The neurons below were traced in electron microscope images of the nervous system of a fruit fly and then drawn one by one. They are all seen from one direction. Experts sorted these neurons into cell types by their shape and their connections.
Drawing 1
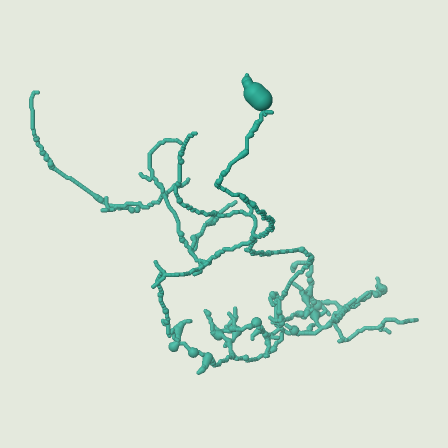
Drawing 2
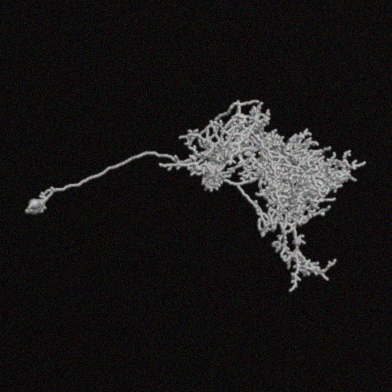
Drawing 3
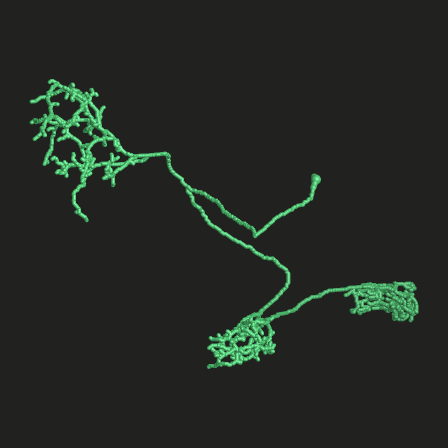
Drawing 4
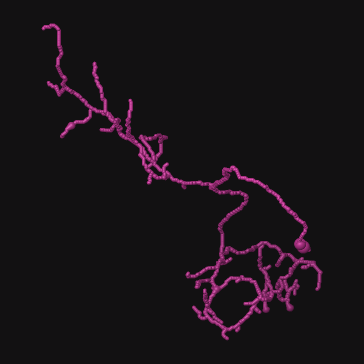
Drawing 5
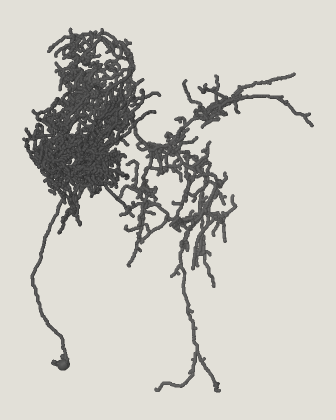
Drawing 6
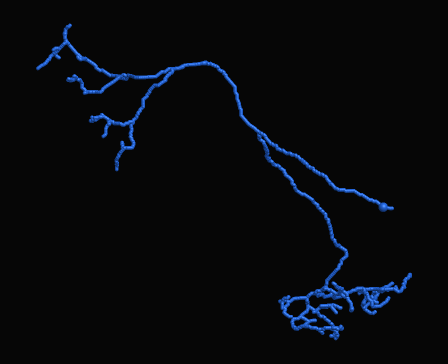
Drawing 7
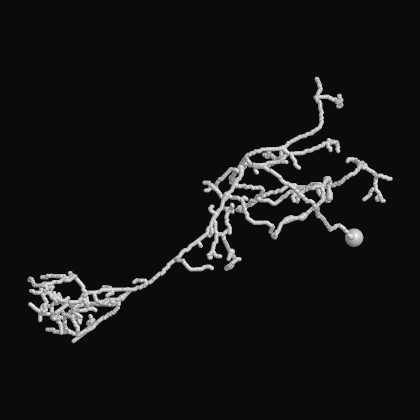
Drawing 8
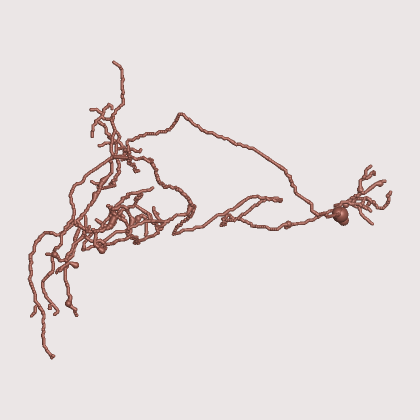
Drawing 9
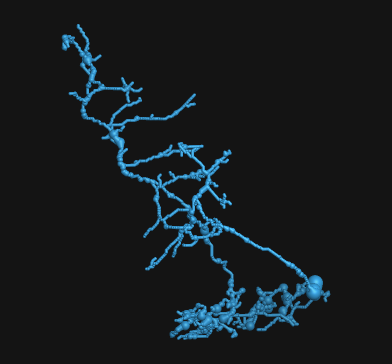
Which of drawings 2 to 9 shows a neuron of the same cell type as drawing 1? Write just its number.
4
